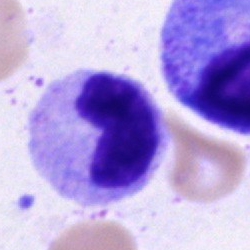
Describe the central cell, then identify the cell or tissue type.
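The nucleus here sits toward the right side of the cell, and it's indented, with the notch opening toward the left. Around it there's plenty of pale lilac cytoplasm holding fine, faint pinkish granules. That's a metamyelocyte.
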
